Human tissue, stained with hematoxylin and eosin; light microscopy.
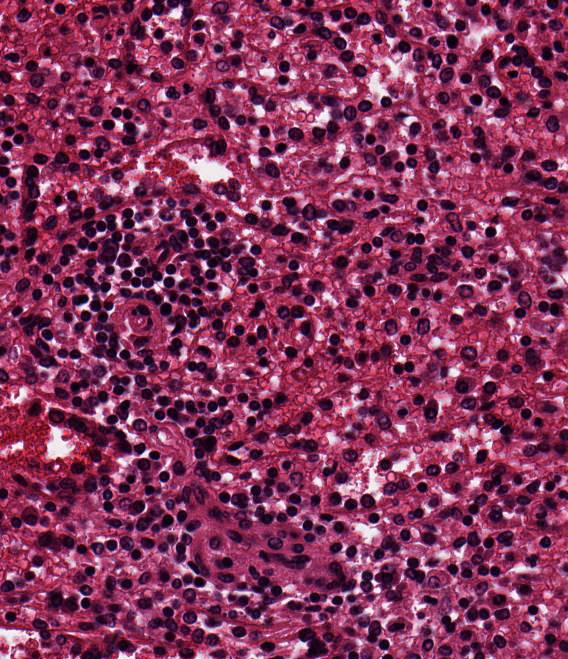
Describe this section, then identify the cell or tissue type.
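Diffuse sheet of densely packed cells; no gland, tubule or epithelial lining. Mostly small lymphocytes: round dark nuclei, scant cytoplasm. Fine pink network of strands and channels between cells, not broad collagen bands. No fat cells. Name: spleen.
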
